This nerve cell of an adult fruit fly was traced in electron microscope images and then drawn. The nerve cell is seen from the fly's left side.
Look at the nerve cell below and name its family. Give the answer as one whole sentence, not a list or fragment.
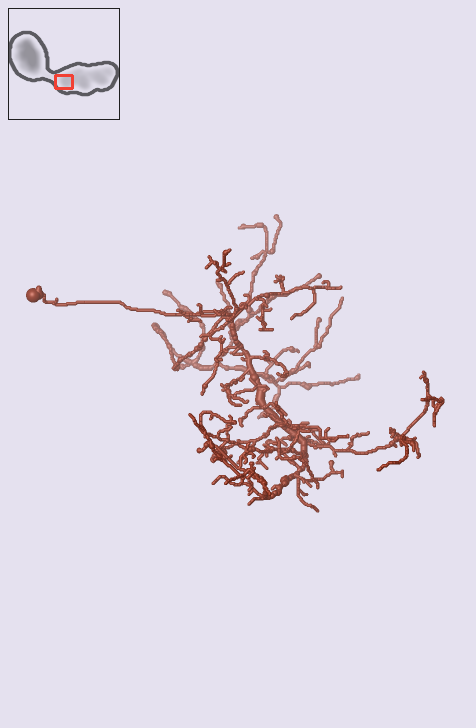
In family hemilineage 01A, this nerve cell is included.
